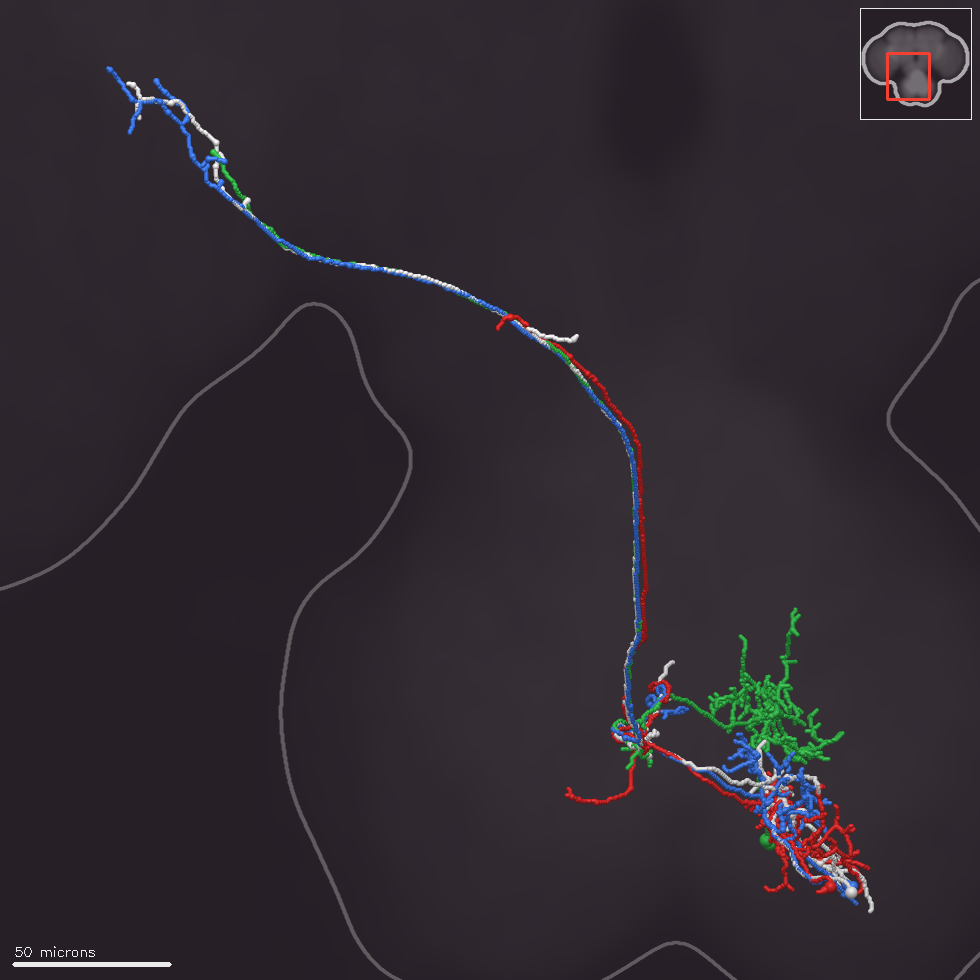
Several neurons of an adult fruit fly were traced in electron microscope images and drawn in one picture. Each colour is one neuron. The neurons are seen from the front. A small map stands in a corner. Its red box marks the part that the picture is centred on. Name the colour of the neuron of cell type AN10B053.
blue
